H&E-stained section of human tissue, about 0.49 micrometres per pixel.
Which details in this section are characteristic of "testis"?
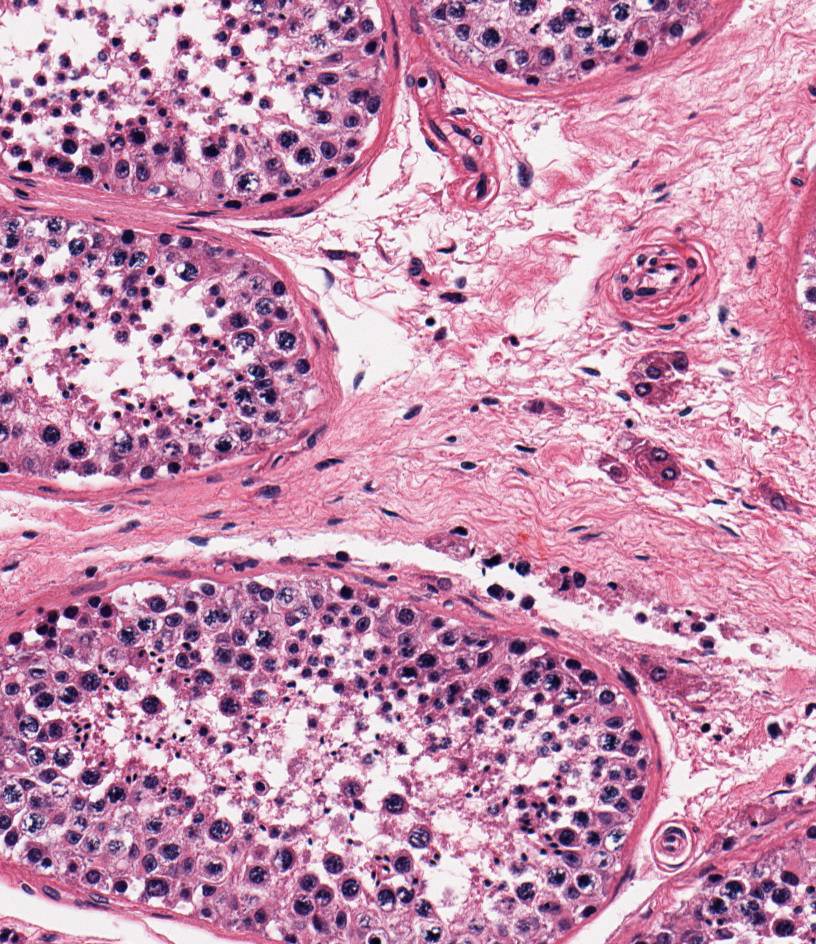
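This section is testis. Rounded tubule profiles fill the left and lower parts of the field, and connective tissue stroma lies between them toward the upper right.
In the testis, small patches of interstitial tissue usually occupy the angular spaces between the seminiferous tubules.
Here, small clusters of Leydig cells with plentiful pink cytoplasm and round nuclei sit in the stroma right of centre.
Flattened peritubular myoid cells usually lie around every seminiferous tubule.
Each tubule in this field is bounded by a thin pink fibrous wall containing flattened, spindle-shaped nuclei. The tubules are lined by a stratified epithelium many cells thick.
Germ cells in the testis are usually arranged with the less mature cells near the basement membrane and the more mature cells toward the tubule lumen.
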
